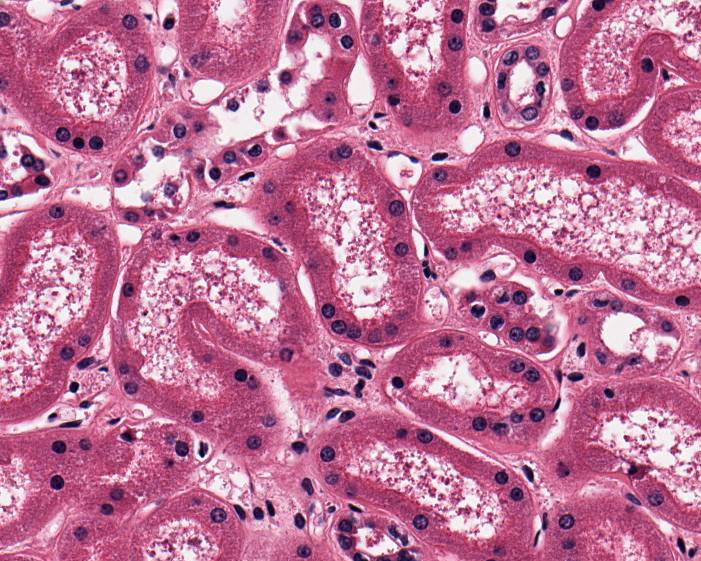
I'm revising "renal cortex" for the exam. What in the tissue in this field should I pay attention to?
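The field is renal cortex.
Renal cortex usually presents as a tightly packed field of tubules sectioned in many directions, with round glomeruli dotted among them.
Tubules are what this field shows, each lined by a single layer of cuboidal to low columnar cells. In the larger tubules these cells have abundant, deeply eosinophilic, finely granular cytoplasm, and their round nuclei are spaced well apart along the wall. A few smaller tubules, right of centre and near the top right, differ in having paler cytoplasm and more closely packed nuclei.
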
